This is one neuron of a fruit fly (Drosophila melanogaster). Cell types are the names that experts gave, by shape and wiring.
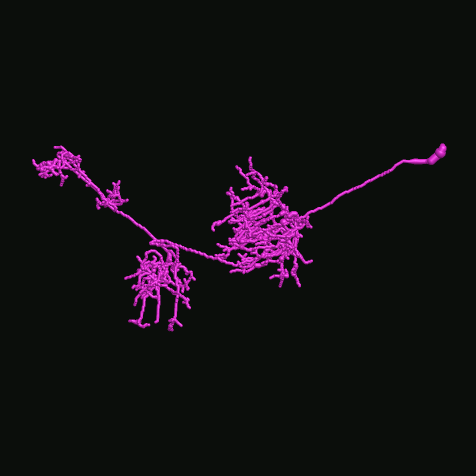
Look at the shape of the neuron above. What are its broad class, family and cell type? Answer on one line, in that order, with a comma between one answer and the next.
optic-lobe intrinsic neuron, TmY, TmY16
